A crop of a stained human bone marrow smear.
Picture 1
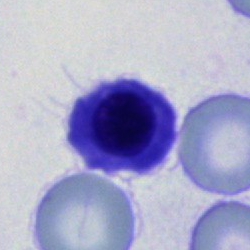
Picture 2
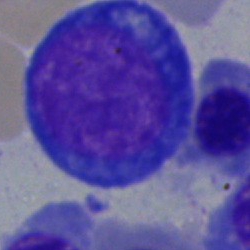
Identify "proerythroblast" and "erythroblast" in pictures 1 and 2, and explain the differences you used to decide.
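My reading is that the erythroblast is in picture 1 and the proerythroblast is in picture 2. The chromatin is where they part most. In the erythroblast it is very dark and densely stained. In the proerythroblast it is fine and evenly dispersed, without coarse dark clumps. The edges differ too. The erythroblast is roughly round with a slightly bumpy, uneven edge, and several fine hair-like threads project from its upper-left edge. The proerythroblast is round and smooth. In both cells the cytoplasm is deep blue. In the erythroblast, the rim of cytoplasm is wider on the left side of the nucleus than on the right. In the proerythroblast, it forms a narrow rim, with a paler patch at the upper right of the cell. Neither shows any granules in its cytoplasm.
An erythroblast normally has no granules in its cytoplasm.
Just to the right of the proerythroblast lies a smaller cell with a dark nucleus.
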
